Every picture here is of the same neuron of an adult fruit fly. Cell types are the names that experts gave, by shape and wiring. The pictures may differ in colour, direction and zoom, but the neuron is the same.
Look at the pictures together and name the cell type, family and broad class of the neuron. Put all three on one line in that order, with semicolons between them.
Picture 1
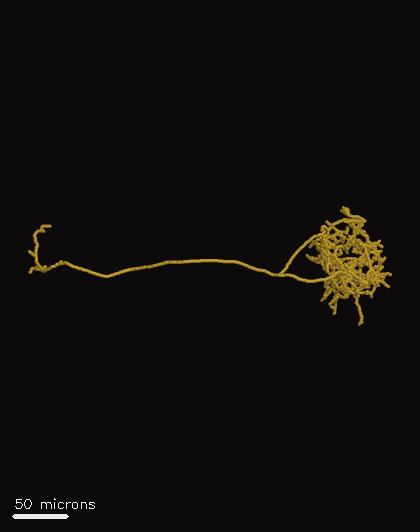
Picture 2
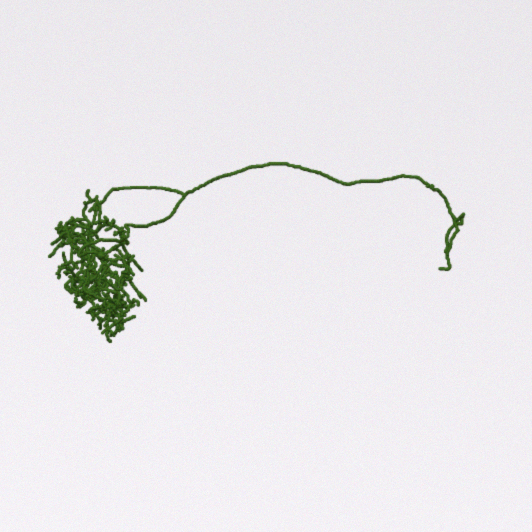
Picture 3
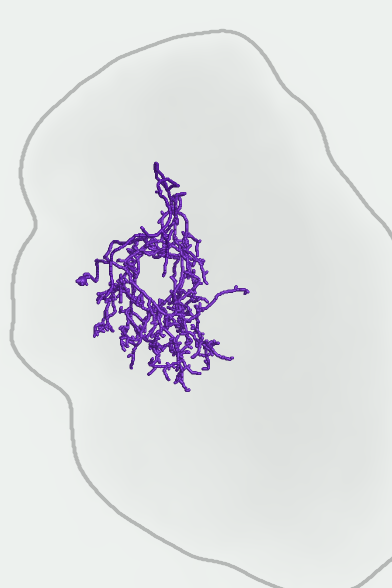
AVLP412; hemilineage VLPa1_medial; central-brain intrinsic neuron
